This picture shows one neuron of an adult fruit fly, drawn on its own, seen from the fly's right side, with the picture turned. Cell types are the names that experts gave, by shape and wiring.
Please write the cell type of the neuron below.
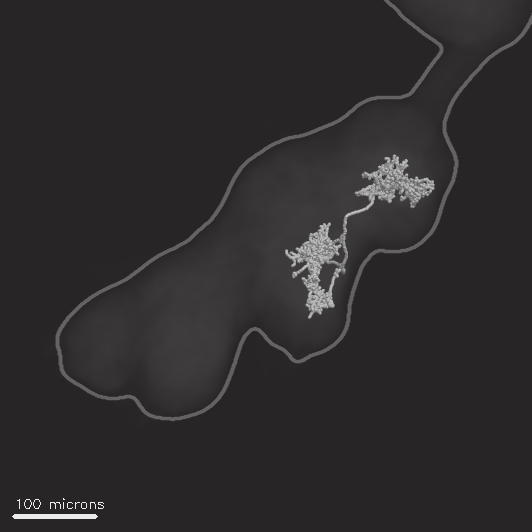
IN09B022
